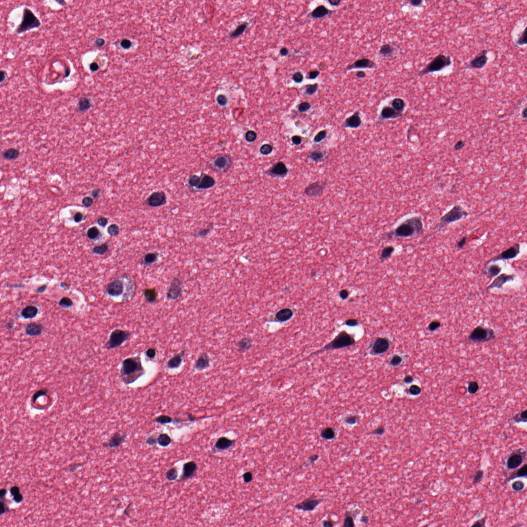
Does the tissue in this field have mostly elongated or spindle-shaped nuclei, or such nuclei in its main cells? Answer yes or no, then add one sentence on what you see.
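No. Most cells are small, with round, dark blue nuclei and almost no visible cytoplasm.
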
